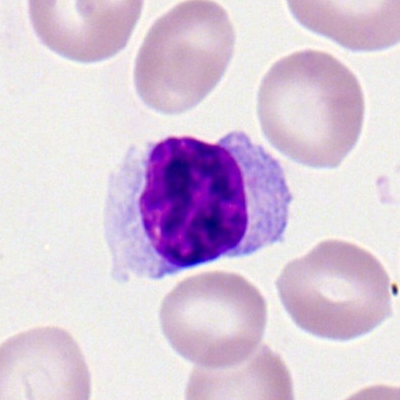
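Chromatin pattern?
Dark purple and coarsely clumped.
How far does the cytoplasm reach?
Pale greyish blue, it extends well out to the left and right of the nucleus, not just a thin rim.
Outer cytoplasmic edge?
Irregular and ragged.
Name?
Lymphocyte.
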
